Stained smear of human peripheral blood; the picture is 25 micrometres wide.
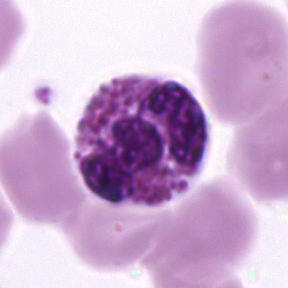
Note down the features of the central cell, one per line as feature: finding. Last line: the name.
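Nuclear lobes: three, and each one separate
Largest lobe: running along the right side of the cell
Chromatin: dense, dark purple, clumped
Nucleoli: none that I can see
Cell type: eosinophil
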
